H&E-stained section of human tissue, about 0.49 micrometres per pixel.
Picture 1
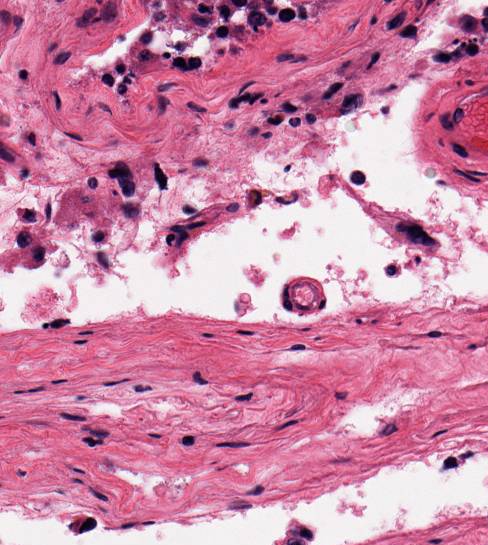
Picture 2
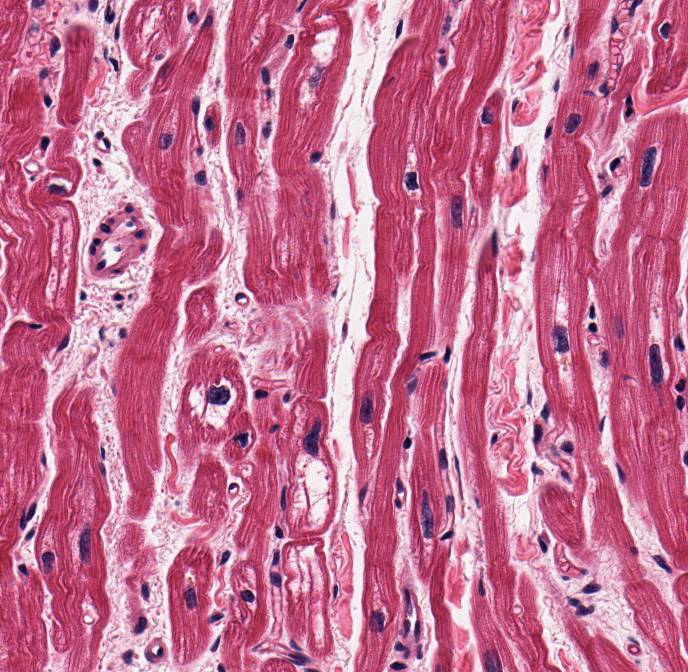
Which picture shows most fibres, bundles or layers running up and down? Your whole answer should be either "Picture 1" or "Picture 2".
Picture 2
